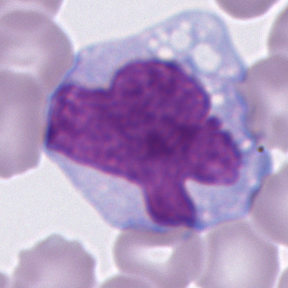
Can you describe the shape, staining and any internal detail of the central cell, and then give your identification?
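Plenty of cytoplasm here, pale grey-blue, with several clear vacuoles lying above and to the right of the nucleus. The chromatin looks finely textured and lacy rather than coarsely clumped. A broad, tongue-like lobe of the nucleus reaches down toward the lower edge of the cell. This is a monocyte.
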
